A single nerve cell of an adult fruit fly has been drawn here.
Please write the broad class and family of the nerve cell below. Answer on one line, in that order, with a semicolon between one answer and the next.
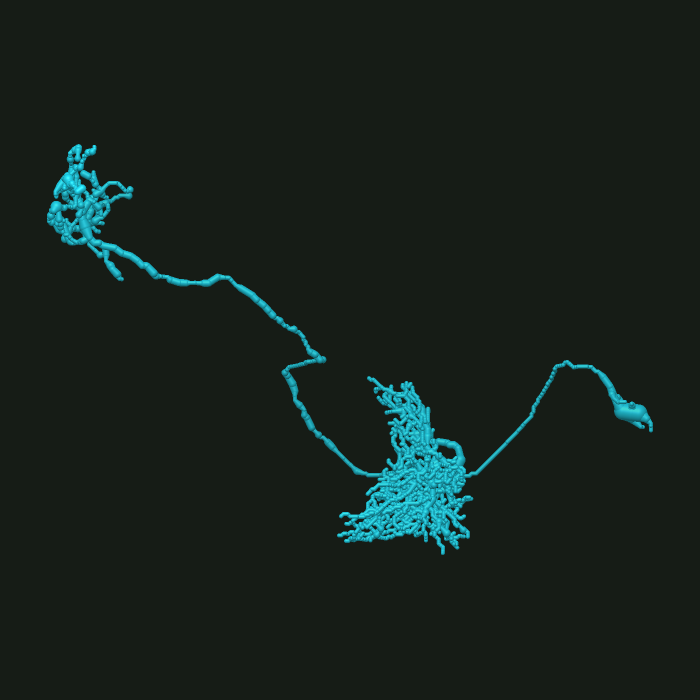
central-brain intrinsic neuron; MBON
